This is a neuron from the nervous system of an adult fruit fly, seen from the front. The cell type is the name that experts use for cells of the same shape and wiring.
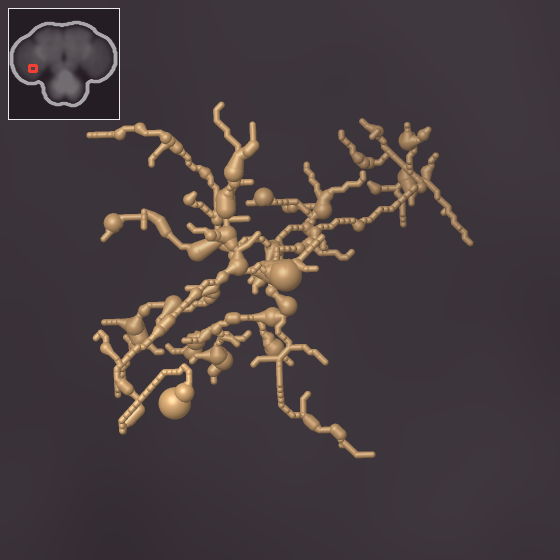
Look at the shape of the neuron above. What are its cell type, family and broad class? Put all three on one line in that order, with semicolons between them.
Mi10; Mi; optic-lobe intrinsic neuron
